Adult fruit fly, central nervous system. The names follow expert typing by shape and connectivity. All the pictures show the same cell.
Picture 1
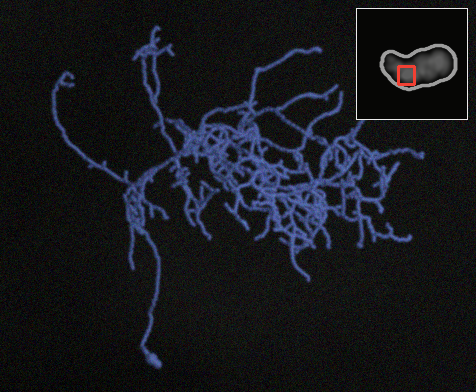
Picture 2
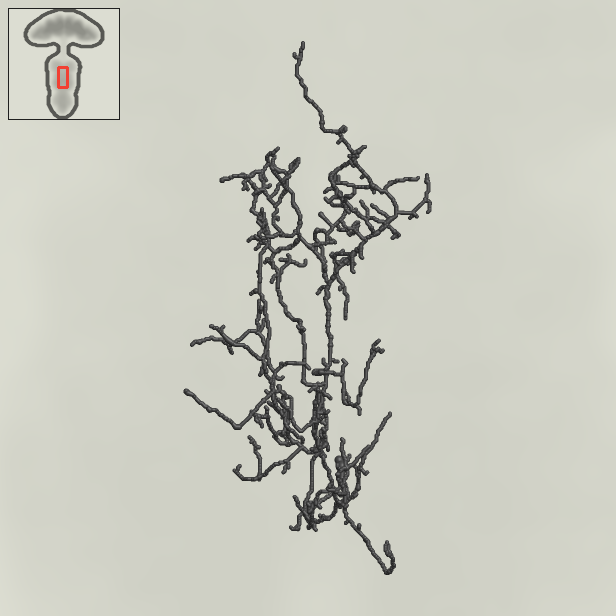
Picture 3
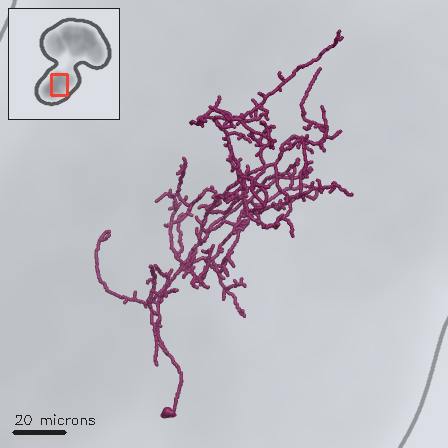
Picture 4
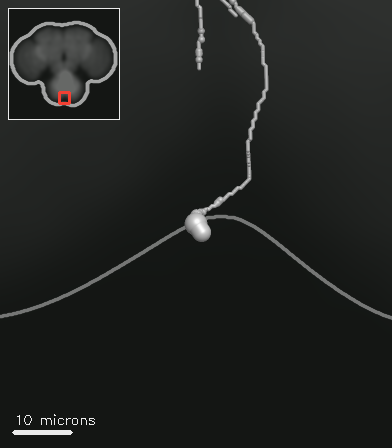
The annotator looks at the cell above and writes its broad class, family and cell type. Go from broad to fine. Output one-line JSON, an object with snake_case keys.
{"broad_class": "nerve-cord intrinsic neuron", "family": "hemilineage 05B", "cell_type": "IN05B061"}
